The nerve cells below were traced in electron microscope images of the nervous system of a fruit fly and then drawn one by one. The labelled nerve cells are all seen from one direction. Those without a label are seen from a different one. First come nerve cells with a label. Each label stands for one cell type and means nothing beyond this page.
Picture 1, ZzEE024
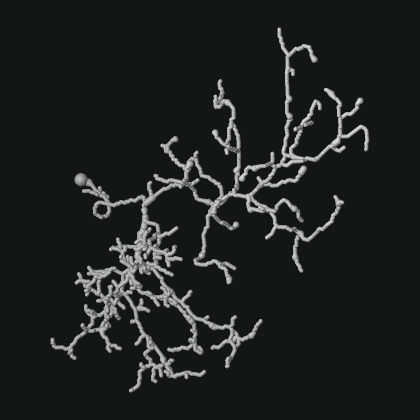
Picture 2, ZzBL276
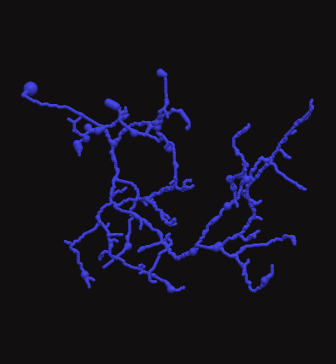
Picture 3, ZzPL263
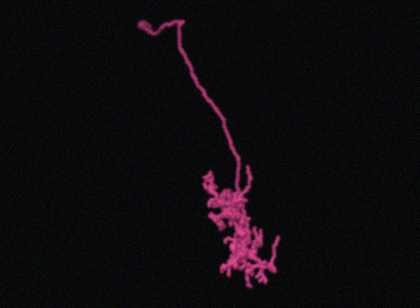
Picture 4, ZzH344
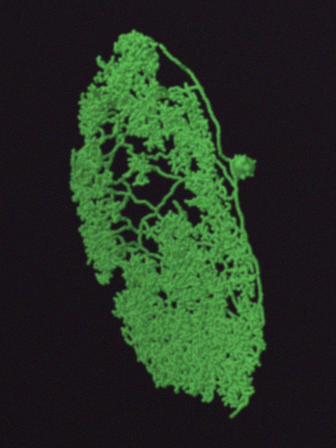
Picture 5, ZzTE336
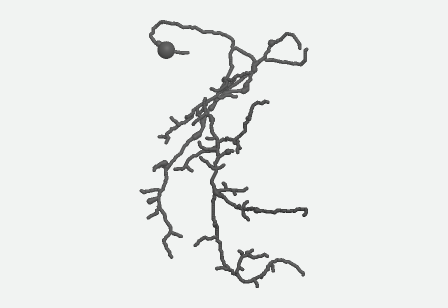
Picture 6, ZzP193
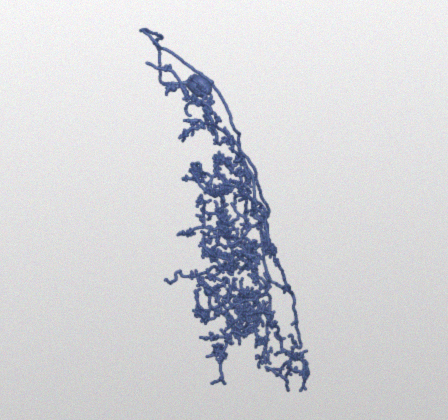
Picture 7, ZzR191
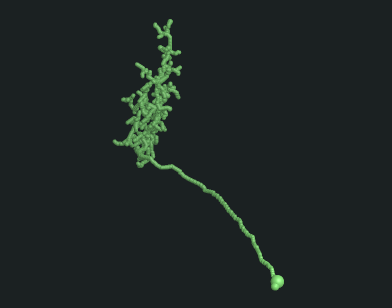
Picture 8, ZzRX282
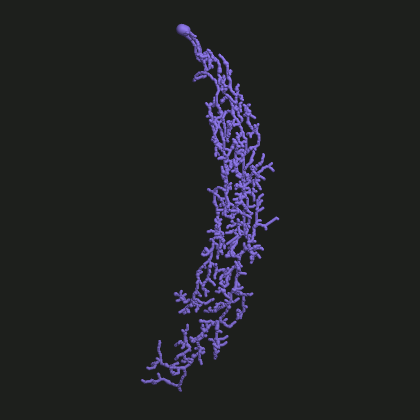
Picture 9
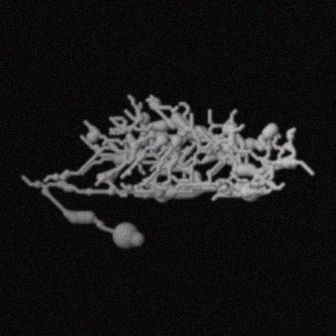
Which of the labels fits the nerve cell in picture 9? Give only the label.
ZzPL263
